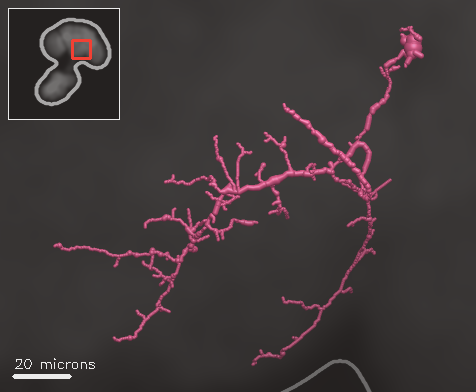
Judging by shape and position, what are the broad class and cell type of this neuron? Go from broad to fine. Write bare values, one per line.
motor neuron of the brain
MN5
